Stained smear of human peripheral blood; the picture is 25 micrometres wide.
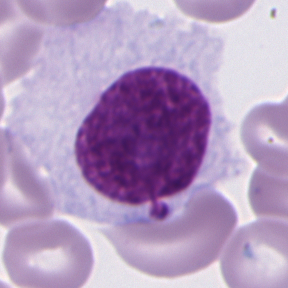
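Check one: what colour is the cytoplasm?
Pale grey-blue, with no distinct granules.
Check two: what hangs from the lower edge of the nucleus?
A small round knob of nuclear material, on a thin stalk.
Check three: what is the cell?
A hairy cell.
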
